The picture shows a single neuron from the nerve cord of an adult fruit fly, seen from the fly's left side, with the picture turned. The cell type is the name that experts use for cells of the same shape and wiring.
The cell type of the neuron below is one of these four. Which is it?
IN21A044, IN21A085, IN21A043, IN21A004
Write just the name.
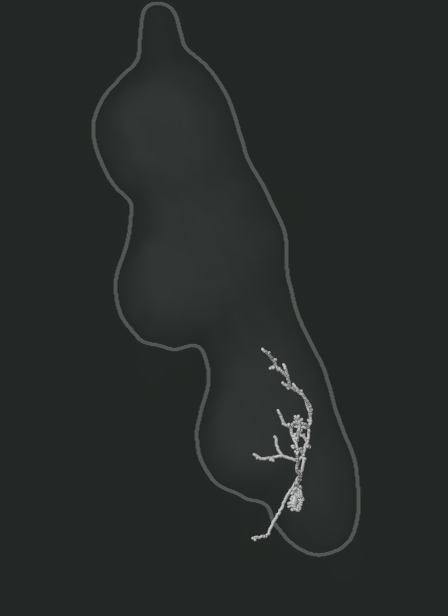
IN21A004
